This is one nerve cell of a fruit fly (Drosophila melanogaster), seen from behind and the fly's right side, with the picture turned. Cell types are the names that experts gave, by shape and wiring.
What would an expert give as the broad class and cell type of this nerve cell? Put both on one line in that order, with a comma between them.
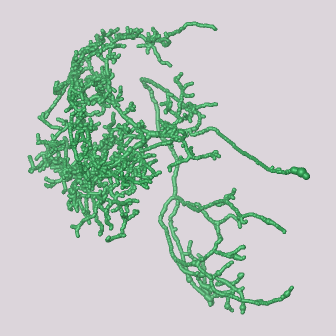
nerve-cord intrinsic neuron, INXXX066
